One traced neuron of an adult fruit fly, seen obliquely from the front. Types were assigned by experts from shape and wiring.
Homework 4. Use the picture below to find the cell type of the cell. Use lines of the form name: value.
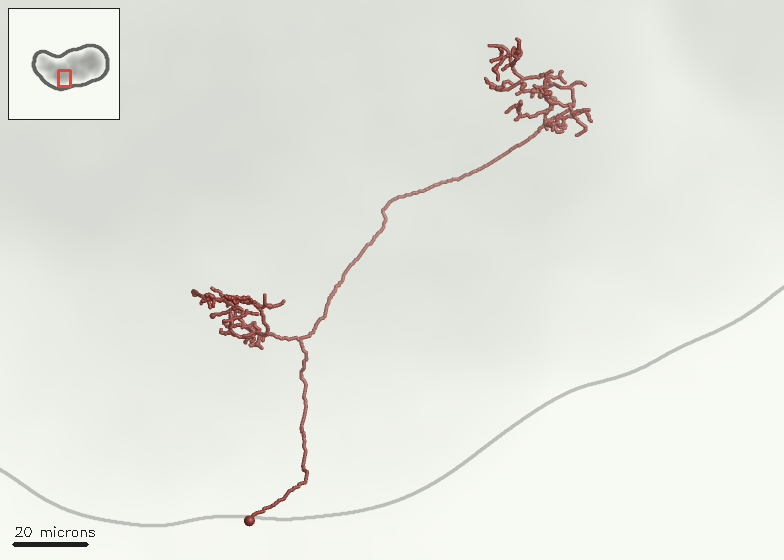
cell type: Tm30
